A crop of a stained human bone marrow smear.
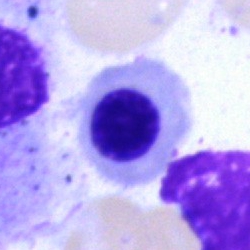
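Erythroblast: the central cell of the smear. The nucleus is placed slightly left of the cell's centre, and its chromatin is dense and dark purple. Pale greyish blue cytoplasm surrounds it and contains no granules.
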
